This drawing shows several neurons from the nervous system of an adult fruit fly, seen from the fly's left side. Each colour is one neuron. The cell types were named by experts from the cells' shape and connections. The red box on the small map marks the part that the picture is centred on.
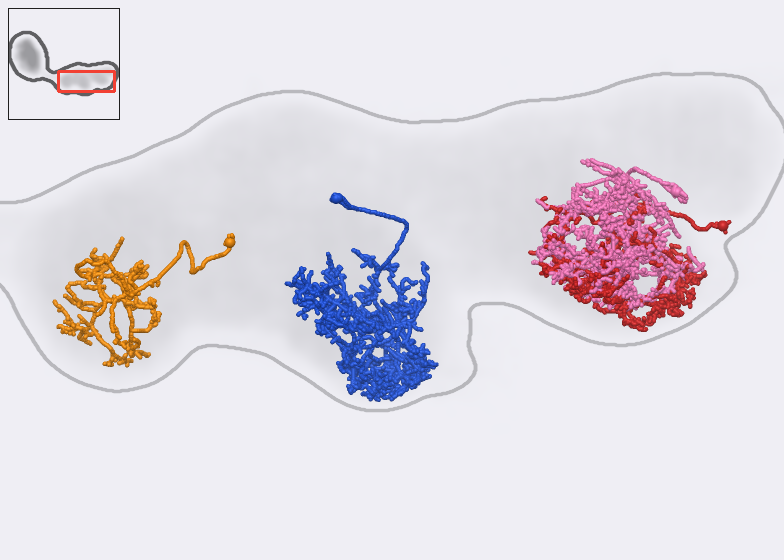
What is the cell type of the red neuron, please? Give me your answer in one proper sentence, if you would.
It is the cell type IN20A.22A006 to which this neuron belongs.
